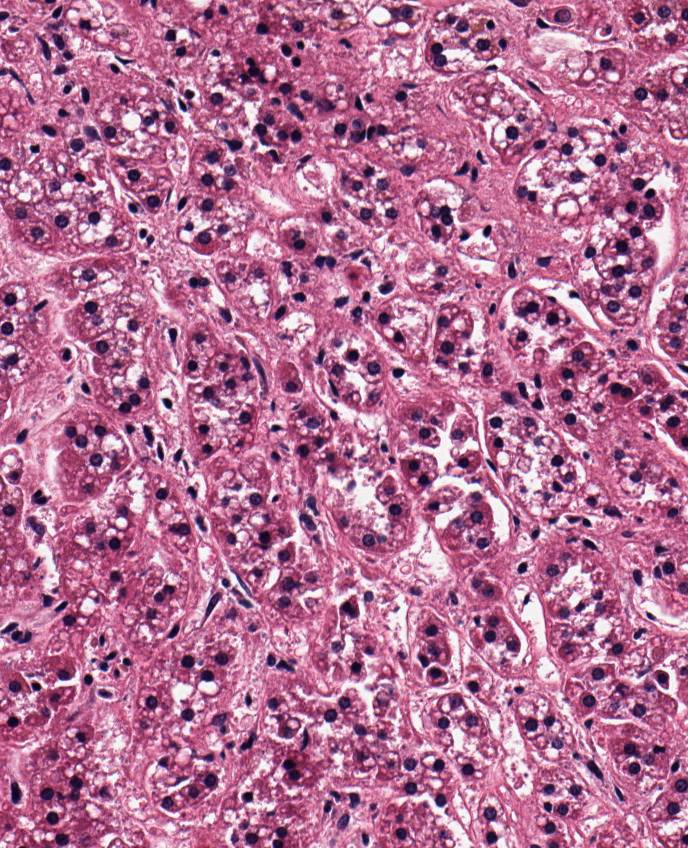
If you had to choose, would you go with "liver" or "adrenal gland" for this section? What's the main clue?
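This is adrenal gland. Many cells have cytoplasm filled with small clear vacuoles, a bubbly look.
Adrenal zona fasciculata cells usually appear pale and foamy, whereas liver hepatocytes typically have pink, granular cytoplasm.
Solid rounded nests and short cords, lacking lumens or follicles, are separated by thin pink fibrous strands with slender dark nuclei.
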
